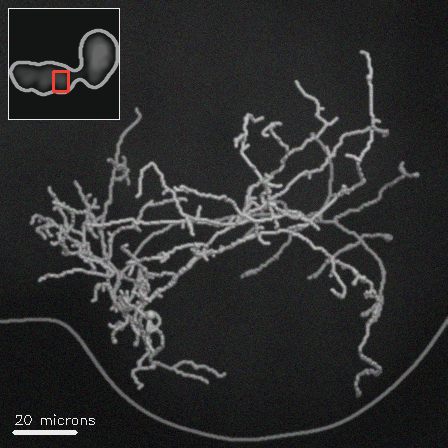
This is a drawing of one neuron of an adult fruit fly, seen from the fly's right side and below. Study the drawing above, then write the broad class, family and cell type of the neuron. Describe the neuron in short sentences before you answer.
From left to right in the picture it spans about 130 microns. Dozens of branch ends can be seen. It is a nerve-cord intrinsic neuron. The family is hemilineage 04B. The cell type is IN04B073.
